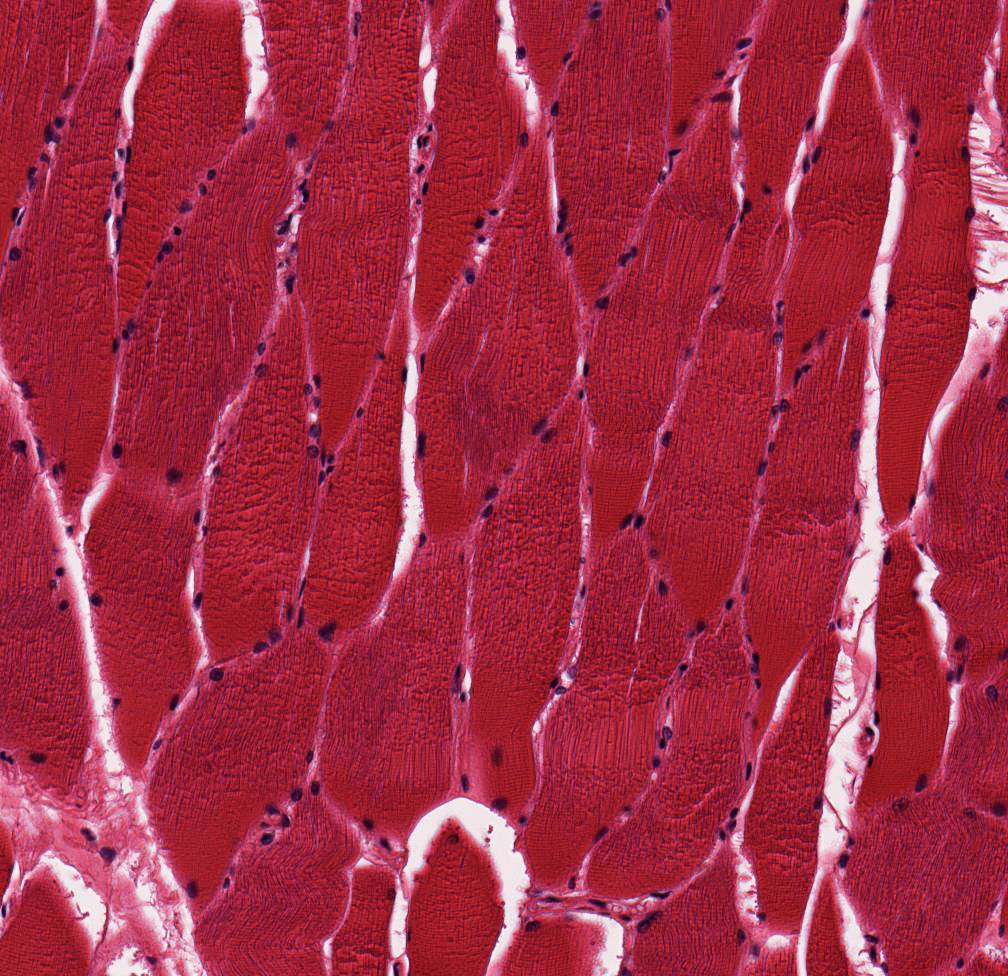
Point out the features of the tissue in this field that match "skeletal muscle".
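The tissue in this field is skeletal muscle.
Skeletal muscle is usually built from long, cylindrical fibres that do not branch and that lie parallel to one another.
In keeping with this, long muscle fibres lie side by side and run roughly from top to bottom across the whole field.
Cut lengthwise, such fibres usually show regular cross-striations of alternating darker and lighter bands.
Fine transverse striations cross the cytoplasm of these muscle fibres, matching that pattern. Beyond this, the small dark oval nuclei sit at the edges of the muscle fibres, and the muscle fibre cytoplasm stains a deep, even red.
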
